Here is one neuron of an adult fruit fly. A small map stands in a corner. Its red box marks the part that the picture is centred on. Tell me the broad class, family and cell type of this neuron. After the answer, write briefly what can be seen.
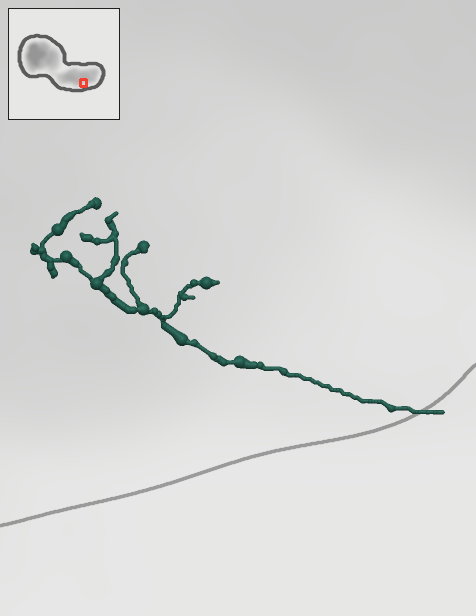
This is a sensory neuron entering the nerve cord. The name of its family is class mechanosensory tactile. The cell type is SNta25. No cell body is drawn. It has a dozen or fewer branch ends.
